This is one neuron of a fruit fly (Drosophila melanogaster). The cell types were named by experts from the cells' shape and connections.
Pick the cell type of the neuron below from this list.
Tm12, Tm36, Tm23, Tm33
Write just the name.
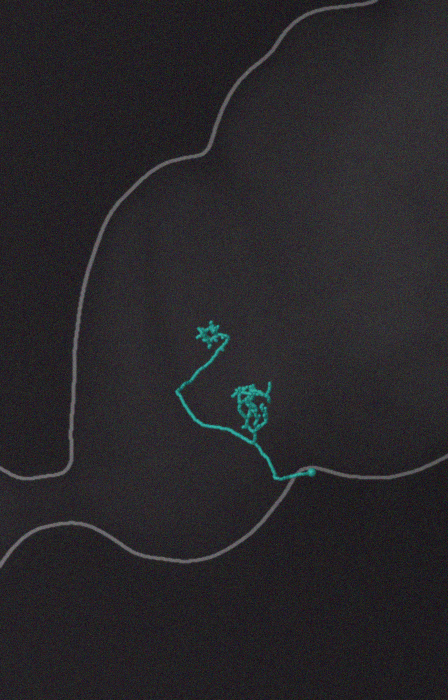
Tm33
